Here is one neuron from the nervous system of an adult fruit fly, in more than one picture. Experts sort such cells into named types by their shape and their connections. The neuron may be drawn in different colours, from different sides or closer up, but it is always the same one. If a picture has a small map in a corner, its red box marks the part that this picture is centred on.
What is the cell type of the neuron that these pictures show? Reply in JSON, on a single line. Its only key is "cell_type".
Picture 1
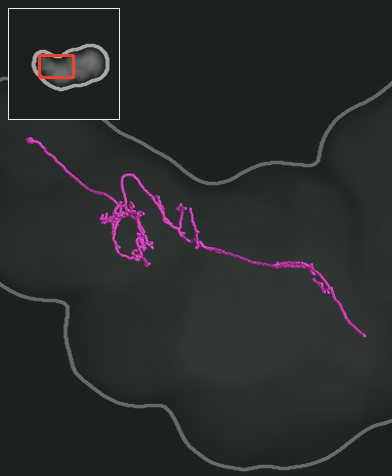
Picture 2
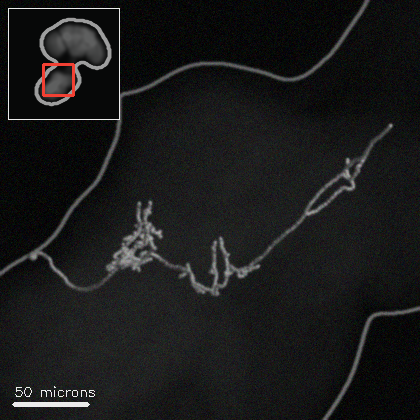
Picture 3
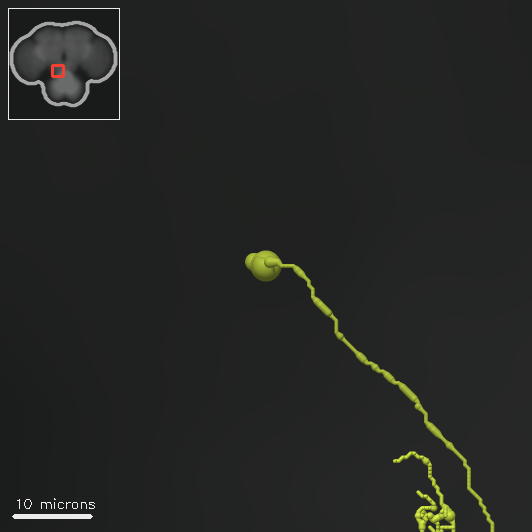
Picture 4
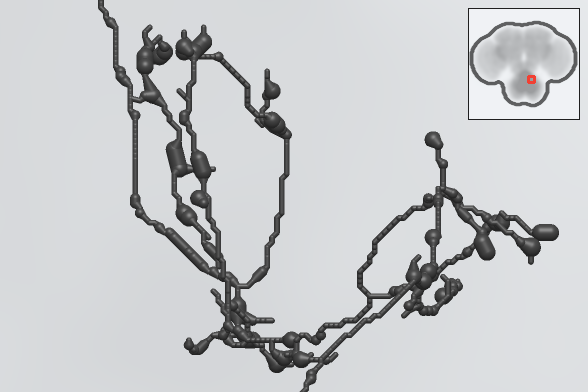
{"cell_type": "IN06A099"}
